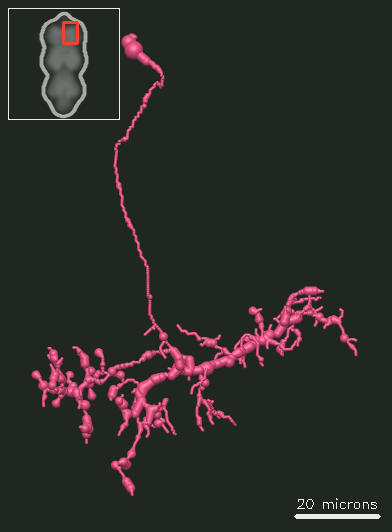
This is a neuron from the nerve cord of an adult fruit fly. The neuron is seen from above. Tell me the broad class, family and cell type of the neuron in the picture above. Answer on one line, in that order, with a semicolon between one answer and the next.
nerve-cord intrinsic neuron; hemilineage 09A; IN09A039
